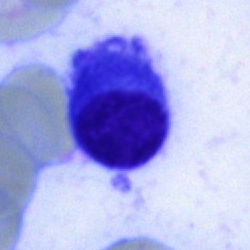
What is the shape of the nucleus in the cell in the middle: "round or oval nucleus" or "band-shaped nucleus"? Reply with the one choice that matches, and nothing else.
Round or oval nucleus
